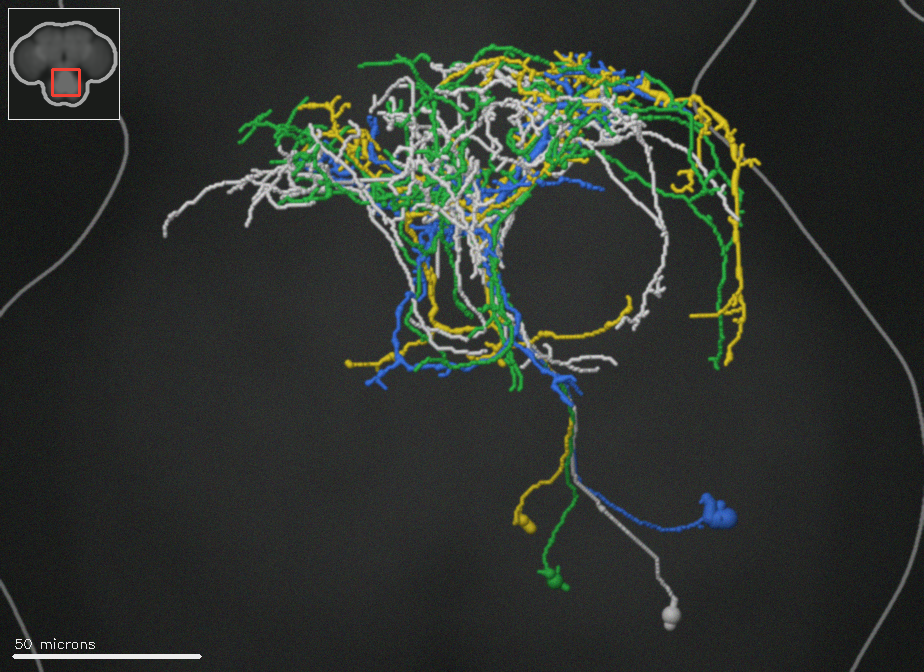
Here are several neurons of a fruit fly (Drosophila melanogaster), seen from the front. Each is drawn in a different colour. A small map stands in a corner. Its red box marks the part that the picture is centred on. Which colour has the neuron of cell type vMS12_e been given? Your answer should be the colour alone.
yellow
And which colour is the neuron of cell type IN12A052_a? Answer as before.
green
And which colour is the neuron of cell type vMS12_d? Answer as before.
blue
